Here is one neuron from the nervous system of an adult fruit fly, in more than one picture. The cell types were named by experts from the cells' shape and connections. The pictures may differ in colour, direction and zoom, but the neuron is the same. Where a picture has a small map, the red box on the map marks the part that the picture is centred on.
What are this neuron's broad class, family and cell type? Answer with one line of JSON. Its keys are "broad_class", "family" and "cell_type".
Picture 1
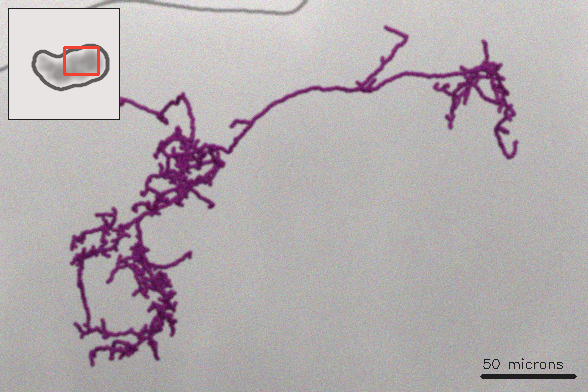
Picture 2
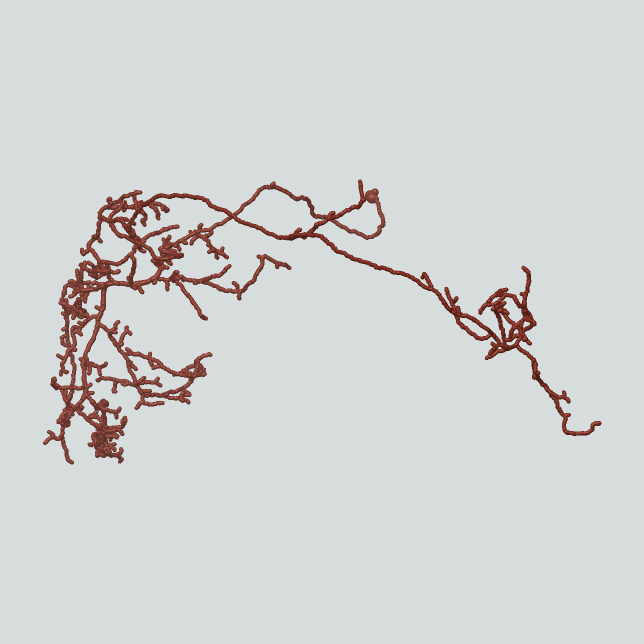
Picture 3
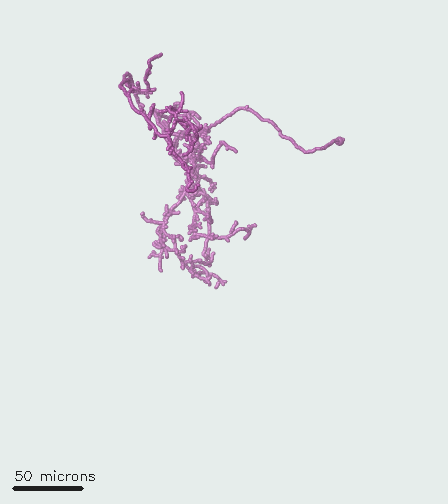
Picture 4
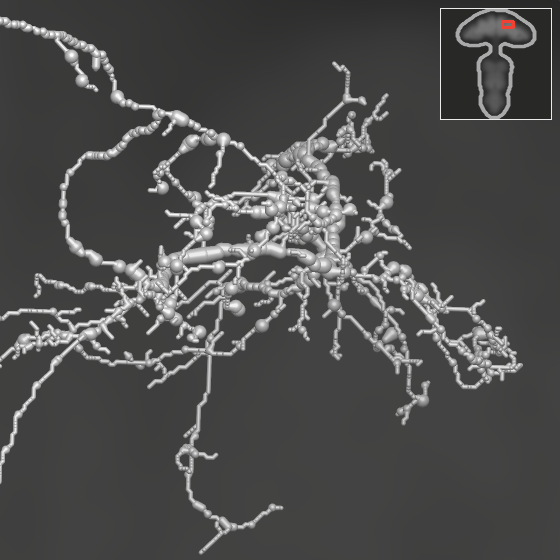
{"broad_class": "central-brain intrinsic neuron", "family": "hemilineage DM4_dorsal", "cell_type": "pC1_12a"}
